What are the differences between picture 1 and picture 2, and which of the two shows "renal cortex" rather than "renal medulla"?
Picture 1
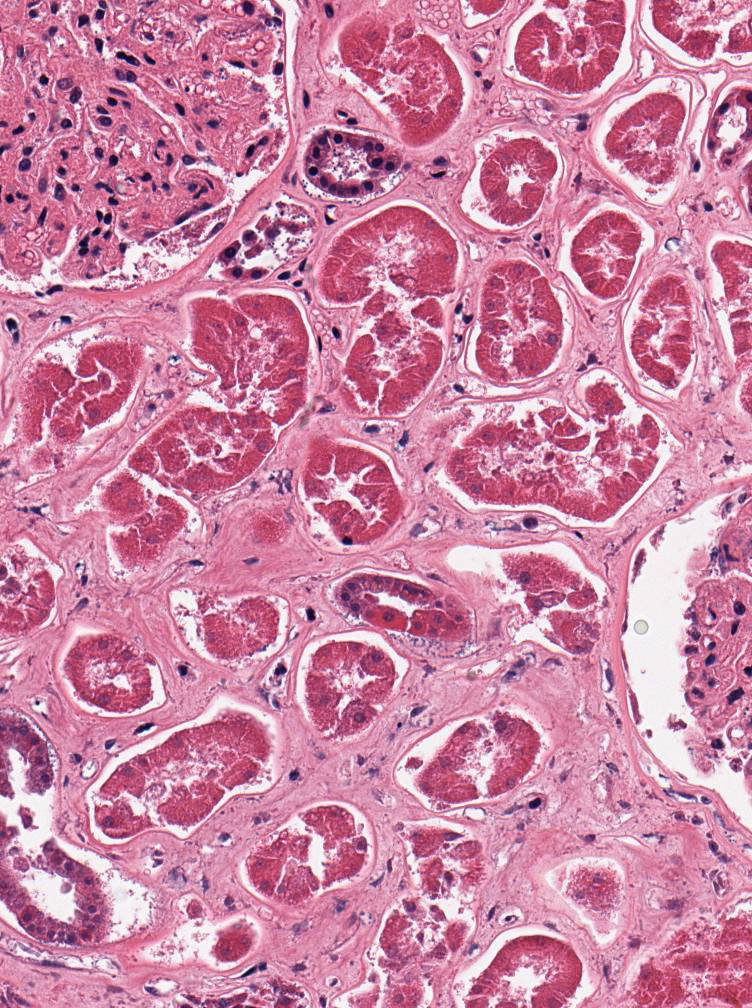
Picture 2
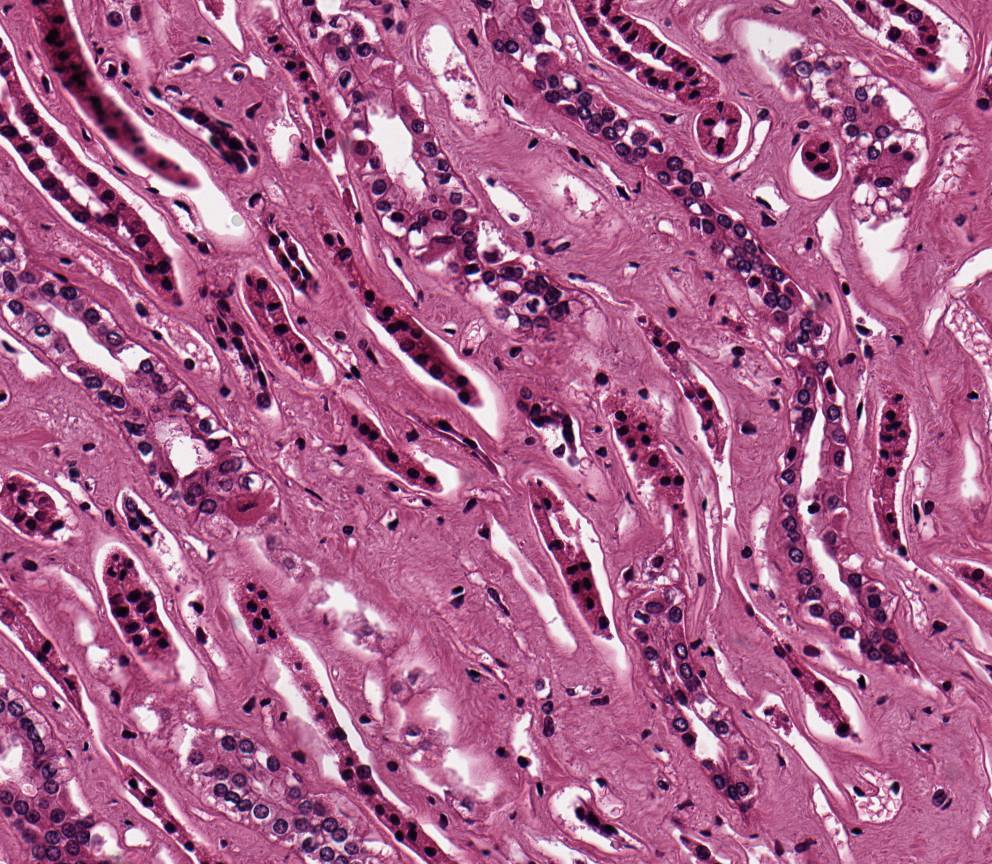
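Let's start: picture 1 is renal cortex, picture 2 renal medulla. In picture 1, closely set tubules, cut in cross-section and separated by stroma, fill most of the field. Most are lined by tall cells with abundant, deeply eosinophilic granular cytoplasm. Now look at the upper left corner: a large rounded cellular tuft inside a thin capsule. At the right edge, a second such tuft is separated from its capsule by a wide clear space. In picture 2, elongated tubules run roughly parallel, slanting from upper left to lower right across the whole field. Each is lined by a single layer of cuboidal epithelial cells with small, round, dark, fairly uniform nuclei.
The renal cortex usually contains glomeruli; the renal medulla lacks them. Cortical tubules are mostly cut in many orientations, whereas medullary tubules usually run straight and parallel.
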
